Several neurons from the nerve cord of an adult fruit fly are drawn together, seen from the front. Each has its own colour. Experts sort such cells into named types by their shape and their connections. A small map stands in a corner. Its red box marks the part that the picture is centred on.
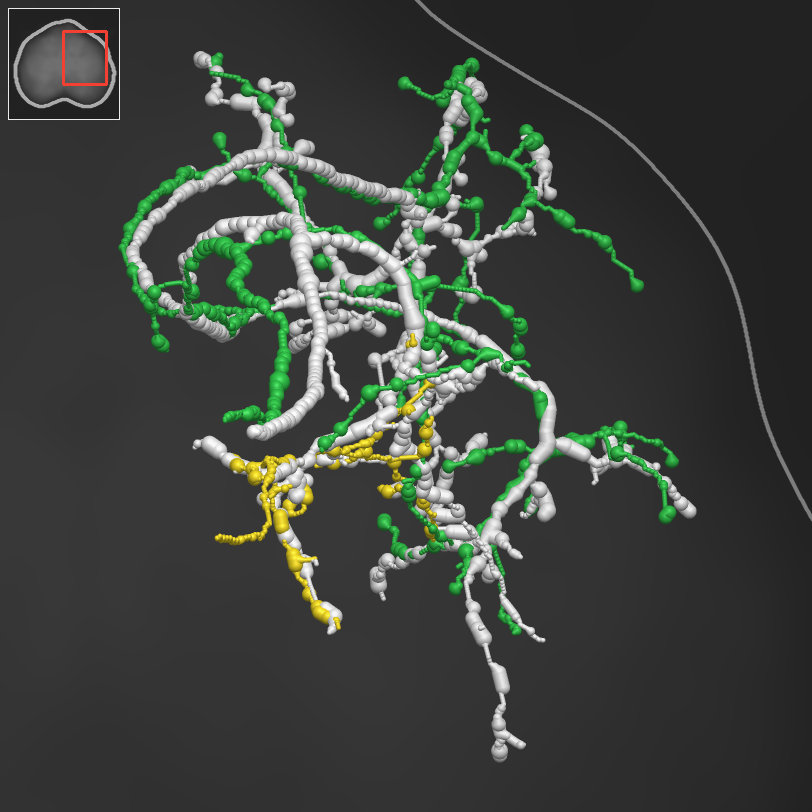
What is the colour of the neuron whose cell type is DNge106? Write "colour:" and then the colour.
colour: green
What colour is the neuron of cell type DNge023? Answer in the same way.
colour: white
